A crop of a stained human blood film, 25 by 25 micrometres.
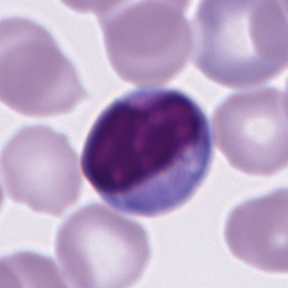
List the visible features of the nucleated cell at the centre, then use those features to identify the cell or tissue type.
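Looking first at the outline, it is round and smooth. The nucleus seems to be one oval mass, with no lobes. The cytoplasm makes a crescent along the lower right of the cell, and I see no coarse granules in it. So I'd name it a typical lymphocyte.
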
